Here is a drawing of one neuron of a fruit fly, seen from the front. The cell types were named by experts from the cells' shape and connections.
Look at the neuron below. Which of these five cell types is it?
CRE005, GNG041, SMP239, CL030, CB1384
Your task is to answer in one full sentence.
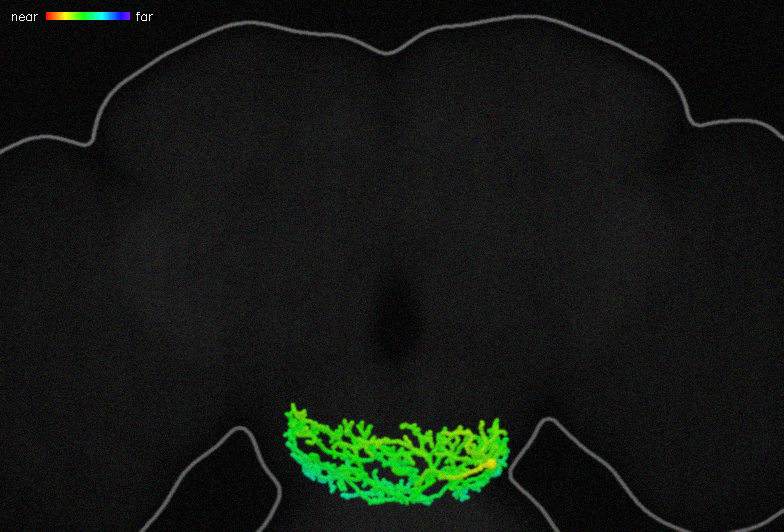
Classified by cell type, this neuron is GNG041.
